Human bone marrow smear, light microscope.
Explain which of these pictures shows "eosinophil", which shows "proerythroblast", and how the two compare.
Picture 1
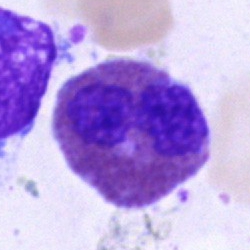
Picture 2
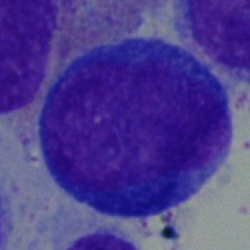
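In picture 1 is the eosinophil; picture 2 holds the proerythroblast. Both cells have a smooth outline, roughly round in the eosinophil and round in the proerythroblast.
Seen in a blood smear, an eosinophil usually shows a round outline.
Their chromatin differs: in the eosinophil it is dark purple and clumped, while in the proerythroblast it is finely textured and evenly spread, without coarse clumps.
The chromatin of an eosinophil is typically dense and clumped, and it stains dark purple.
The proerythroblast has a thin rim of deep blue cytoplasm around the nucleus, with no granules and no vacuoles visible. The eosinophil shows no nucleoli in its nucleus and no clear vacuoles in its cytoplasm. Part of another nucleated cell lies at the upper left of the eosinophil, separate from it, and a small dark dot lies just below the lower edge of the proerythroblast.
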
